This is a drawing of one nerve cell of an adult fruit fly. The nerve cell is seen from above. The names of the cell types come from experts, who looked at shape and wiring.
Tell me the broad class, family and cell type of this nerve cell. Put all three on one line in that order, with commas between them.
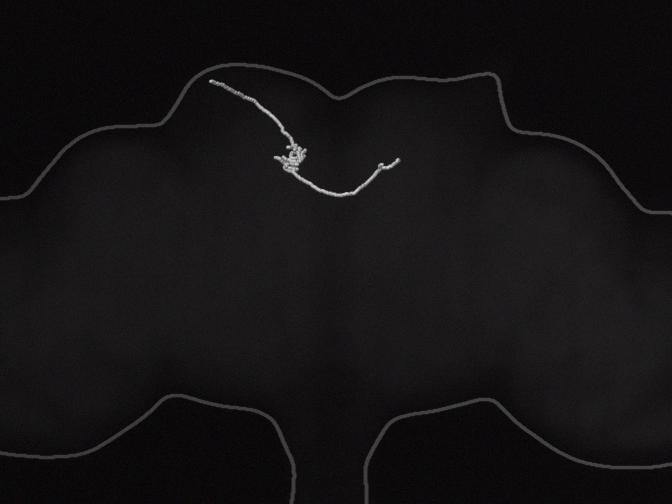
sensory neuron entering the brain, class olfactory, ORN_VM6m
